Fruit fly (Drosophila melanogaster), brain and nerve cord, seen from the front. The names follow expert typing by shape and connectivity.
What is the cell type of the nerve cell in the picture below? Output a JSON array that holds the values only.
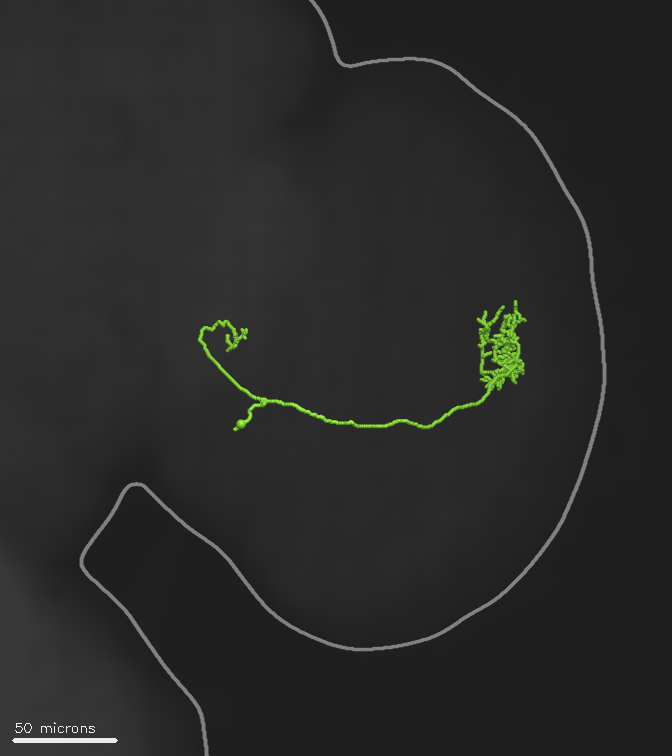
["MeLo7"]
